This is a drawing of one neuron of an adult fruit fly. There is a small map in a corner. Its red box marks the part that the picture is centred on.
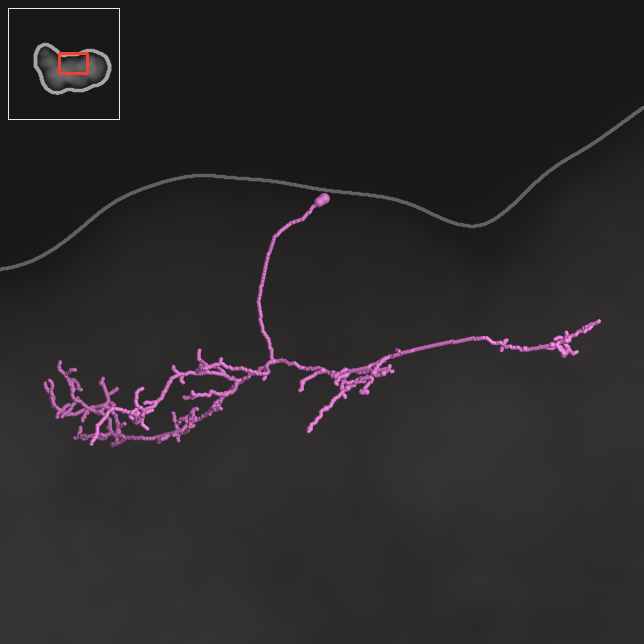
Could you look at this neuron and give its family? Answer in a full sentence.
The family is hemilineage SMPp&v1_posterior.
